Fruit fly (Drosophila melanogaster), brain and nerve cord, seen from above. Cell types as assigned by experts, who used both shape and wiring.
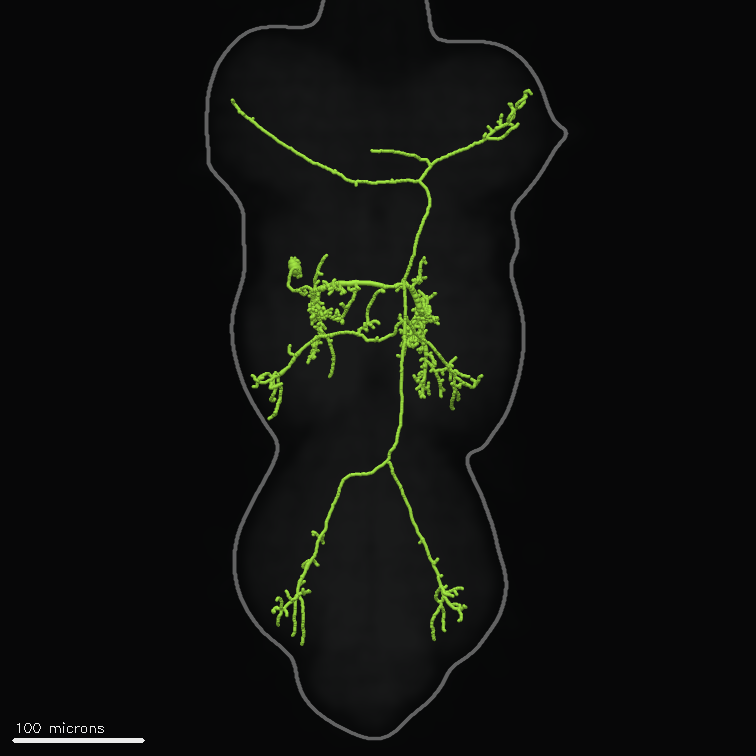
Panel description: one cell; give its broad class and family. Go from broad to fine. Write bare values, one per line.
nerve-cord intrinsic neuron
hemilineage 07B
